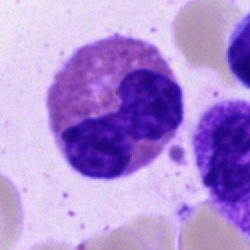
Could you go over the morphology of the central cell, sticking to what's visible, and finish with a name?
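A smooth edge bounds a round outline. Two lobes make up the nucleus, joined by a narrower part. The nucleus lies in the lower right part of the cell, so the cytoplasm is mostly in the upper left. That cytoplasm is pinkish-lilac. Here we have an eosinophil.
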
